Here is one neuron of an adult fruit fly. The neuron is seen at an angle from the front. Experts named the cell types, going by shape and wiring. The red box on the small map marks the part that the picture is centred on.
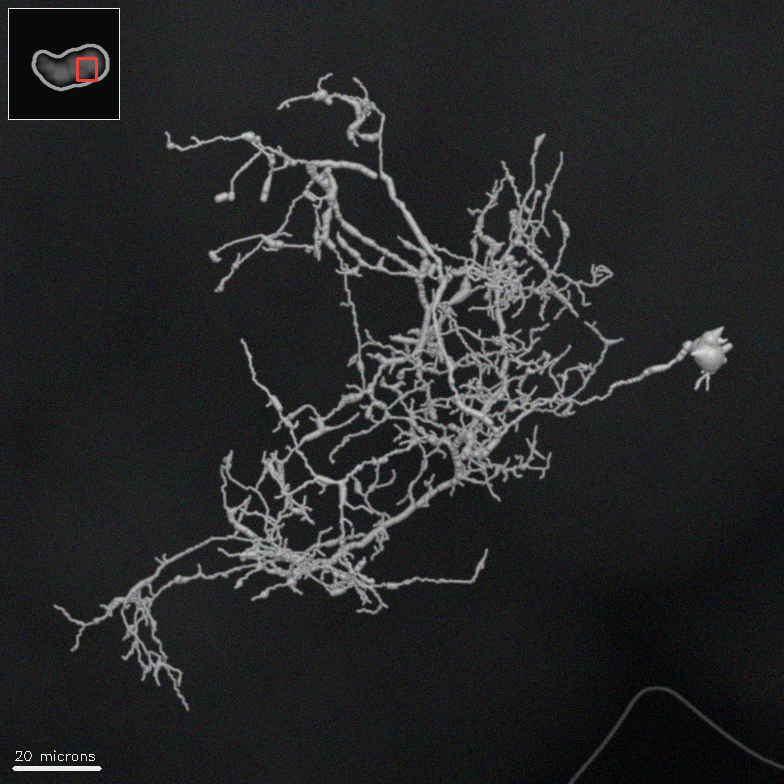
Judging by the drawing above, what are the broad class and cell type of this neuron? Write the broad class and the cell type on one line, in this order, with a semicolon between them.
central-brain intrinsic neuron; WED006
